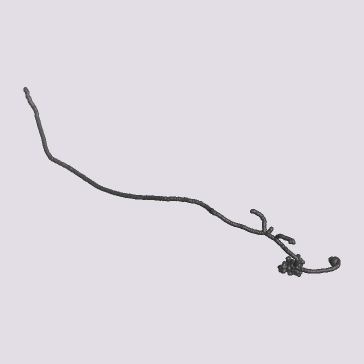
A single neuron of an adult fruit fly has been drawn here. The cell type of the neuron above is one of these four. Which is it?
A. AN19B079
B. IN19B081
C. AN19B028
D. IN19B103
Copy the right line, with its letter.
A. AN19B079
